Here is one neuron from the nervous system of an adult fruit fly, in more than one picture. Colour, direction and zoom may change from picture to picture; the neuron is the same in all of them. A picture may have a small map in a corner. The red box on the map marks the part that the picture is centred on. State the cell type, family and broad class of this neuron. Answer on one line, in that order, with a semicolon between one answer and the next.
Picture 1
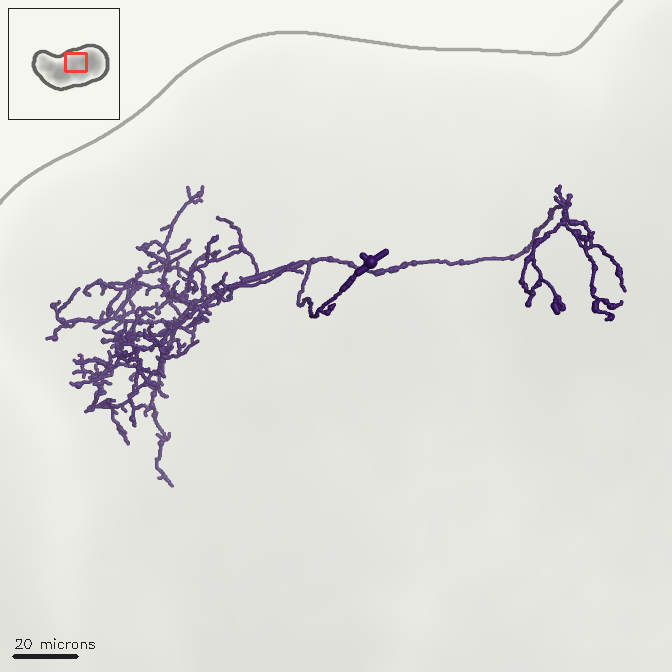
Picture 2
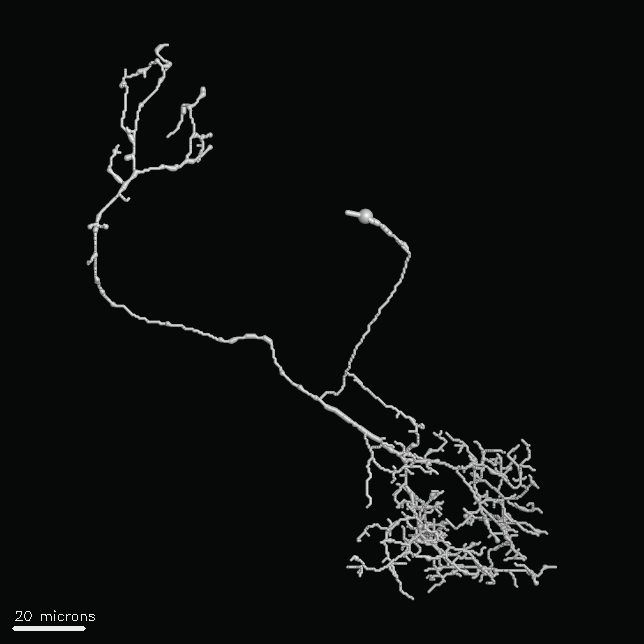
LHAD2d1; LHAD; central-brain intrinsic neuron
